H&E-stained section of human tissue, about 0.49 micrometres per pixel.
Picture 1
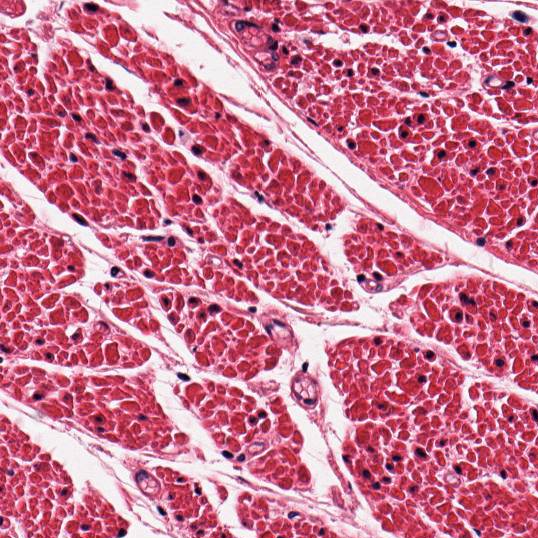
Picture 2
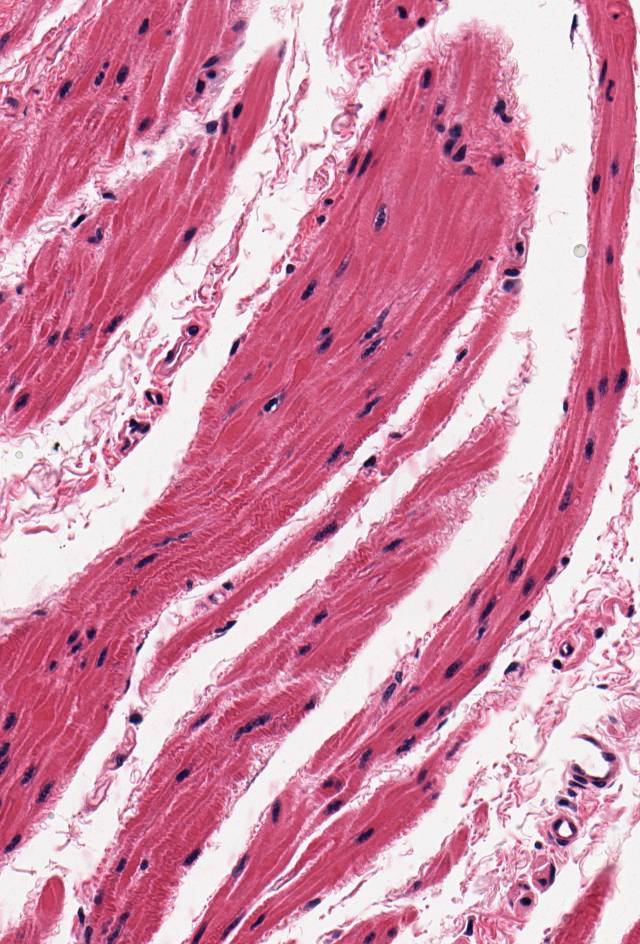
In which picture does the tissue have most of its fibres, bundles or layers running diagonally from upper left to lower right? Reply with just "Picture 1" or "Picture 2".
Picture 1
